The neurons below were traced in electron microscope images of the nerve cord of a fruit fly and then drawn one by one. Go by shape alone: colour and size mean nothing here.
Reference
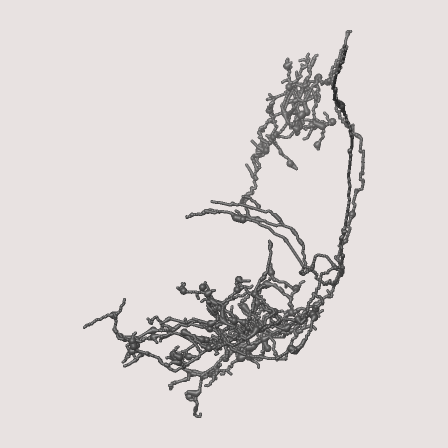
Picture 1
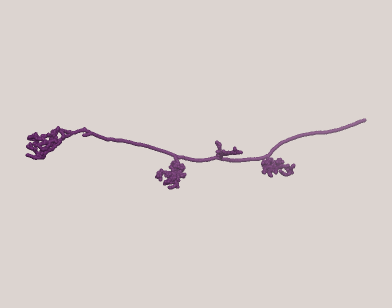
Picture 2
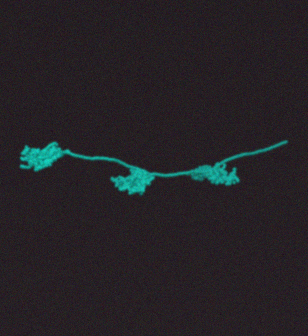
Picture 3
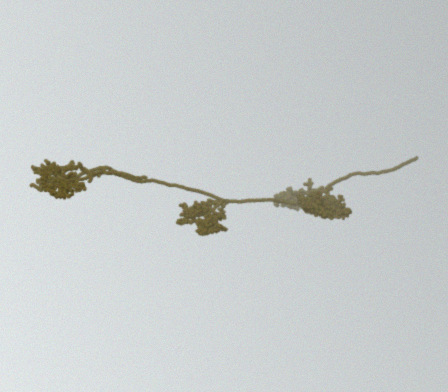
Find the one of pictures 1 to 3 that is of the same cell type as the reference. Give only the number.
1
